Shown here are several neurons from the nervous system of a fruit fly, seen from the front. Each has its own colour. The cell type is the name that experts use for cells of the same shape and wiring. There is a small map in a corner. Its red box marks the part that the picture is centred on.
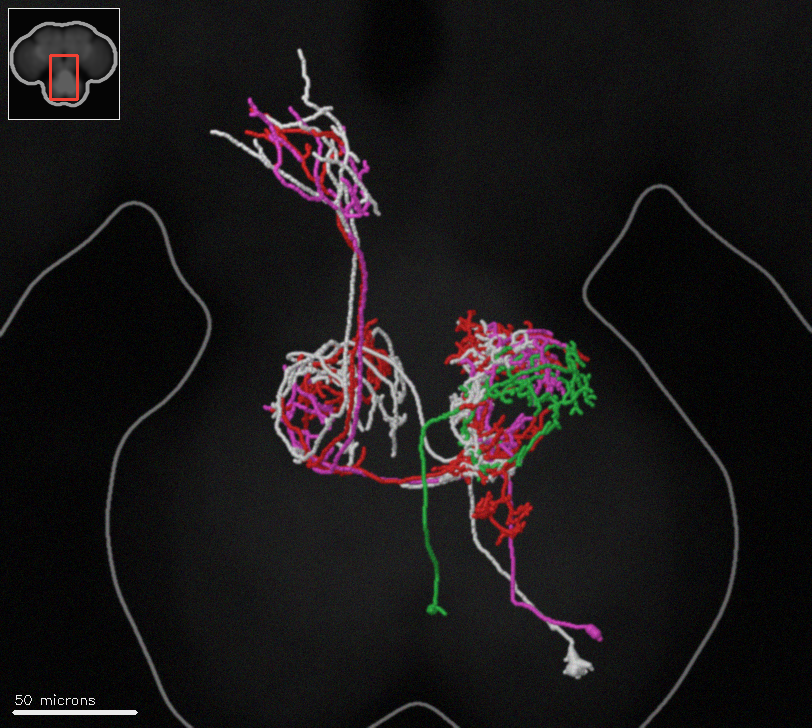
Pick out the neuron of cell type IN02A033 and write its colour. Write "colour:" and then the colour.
colour: green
